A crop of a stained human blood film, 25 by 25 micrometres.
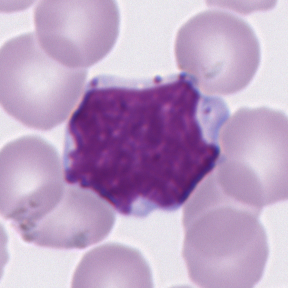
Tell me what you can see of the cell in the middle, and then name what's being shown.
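The outline comes first: angular and polygonal, not round. The nucleus is a single unlobed mass, its angular shape following that outline. It fills about 80% of the cell's area, leaving a scant, very pale bluish rim of cytoplasm. Along the top edge of the cell I can make out a few tiny dark purple dots. I would call this a large granular lymphocyte.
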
